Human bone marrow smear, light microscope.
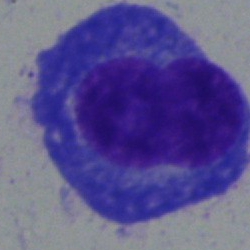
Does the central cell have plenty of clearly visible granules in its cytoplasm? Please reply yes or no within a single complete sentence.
No, within the cytoplasm of the cell there is no visible granule.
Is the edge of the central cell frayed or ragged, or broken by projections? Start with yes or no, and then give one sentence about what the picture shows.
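Yes. The cell outline is irregular, with a bumpy margin along the left side.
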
